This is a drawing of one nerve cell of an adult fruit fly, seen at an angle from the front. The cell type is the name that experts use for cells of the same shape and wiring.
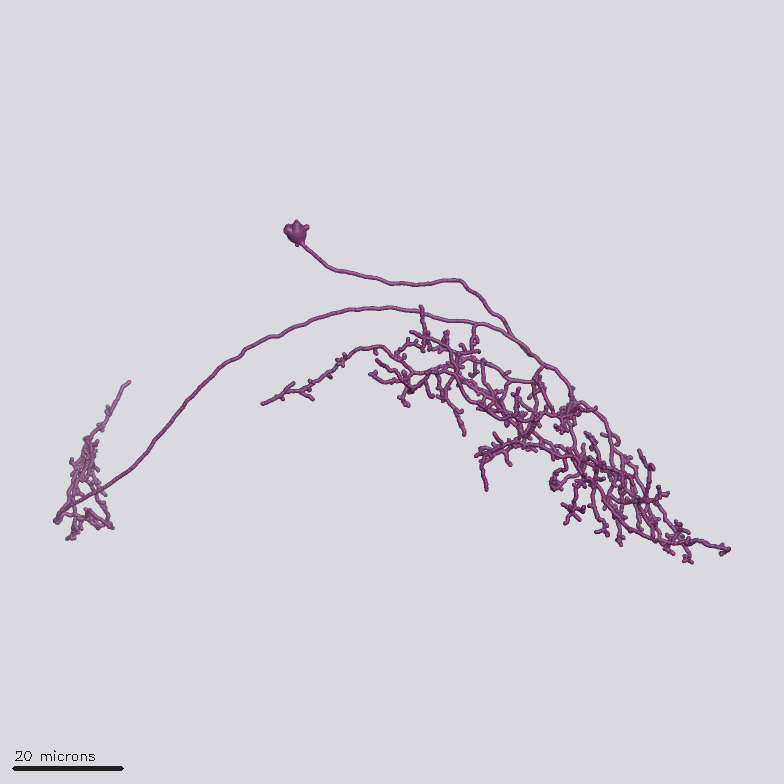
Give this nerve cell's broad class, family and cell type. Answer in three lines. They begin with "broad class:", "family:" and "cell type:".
broad class: optic-lobe intrinsic neuron
family: MeLo
cell type: MeLo3b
